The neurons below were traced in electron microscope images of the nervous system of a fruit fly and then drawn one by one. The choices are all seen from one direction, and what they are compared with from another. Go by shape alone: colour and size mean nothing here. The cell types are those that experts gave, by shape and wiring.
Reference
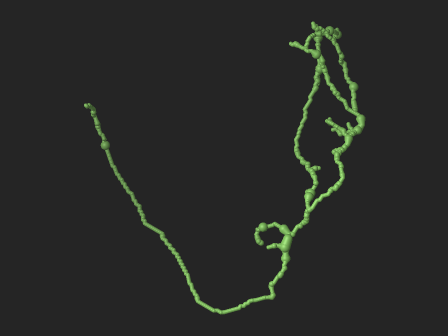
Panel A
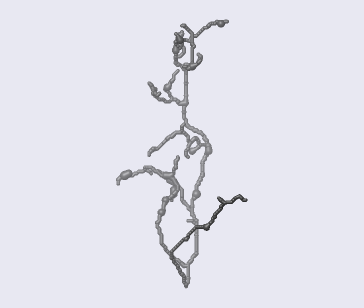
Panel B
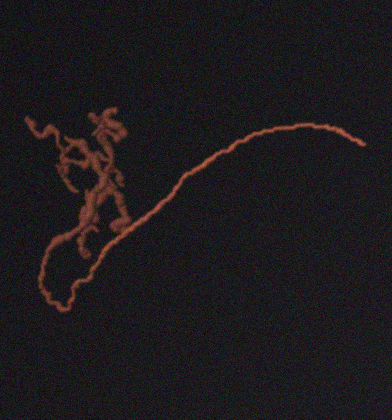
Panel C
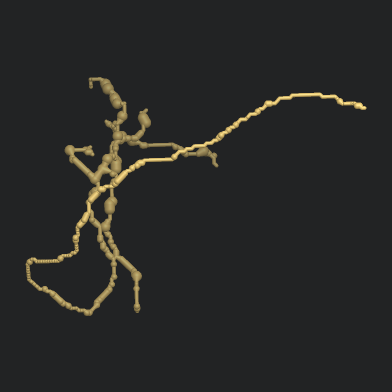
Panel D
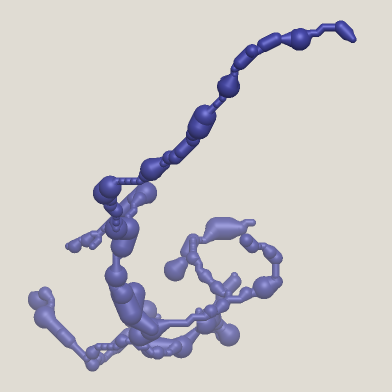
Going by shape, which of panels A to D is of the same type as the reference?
A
